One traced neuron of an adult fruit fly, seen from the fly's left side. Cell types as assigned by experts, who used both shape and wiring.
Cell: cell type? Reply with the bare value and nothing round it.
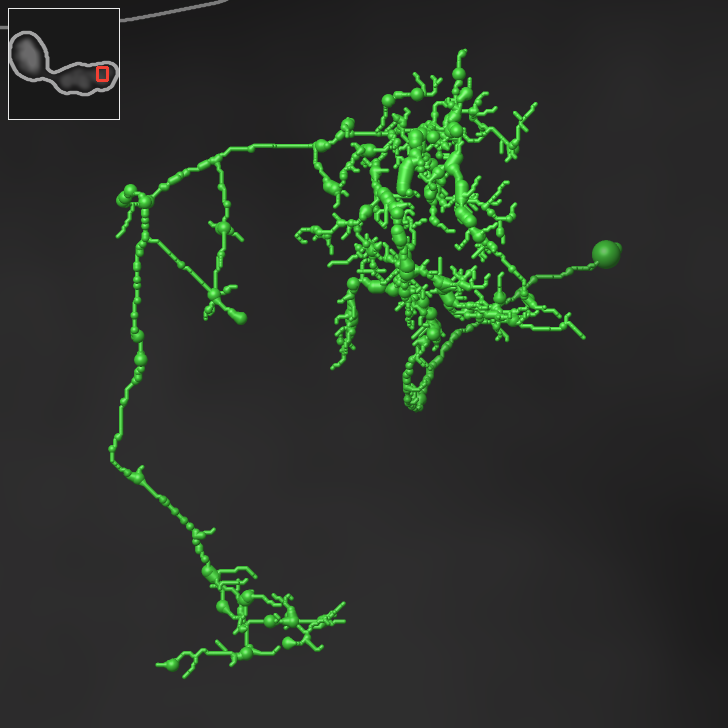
IN01A061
